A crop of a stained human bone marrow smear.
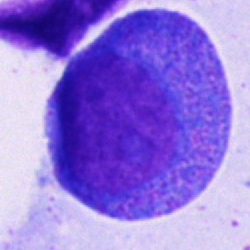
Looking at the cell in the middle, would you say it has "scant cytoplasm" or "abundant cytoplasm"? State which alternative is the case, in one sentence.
The cell has plenty of cytoplasm around its nucleus.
